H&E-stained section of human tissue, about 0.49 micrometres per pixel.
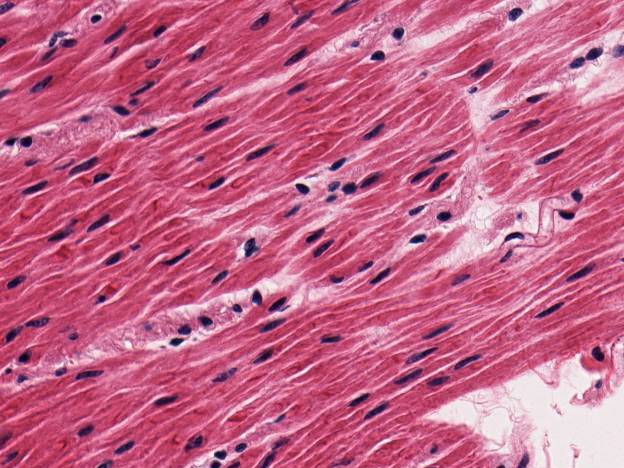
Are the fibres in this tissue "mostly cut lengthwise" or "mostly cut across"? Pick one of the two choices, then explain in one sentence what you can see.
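Mostly cut lengthwise. The field is filled by bundles of muscle fibres cut along their length, running from lower left to upper right.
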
